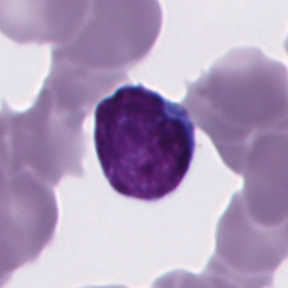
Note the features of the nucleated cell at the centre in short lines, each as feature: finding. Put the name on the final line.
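Outline: roughly oval, smooth, no projections
Nucleus: single rounded mass, no lobes
Cytoplasm: blue where visible
Granules: none seen
Name: typical lymphocyte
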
